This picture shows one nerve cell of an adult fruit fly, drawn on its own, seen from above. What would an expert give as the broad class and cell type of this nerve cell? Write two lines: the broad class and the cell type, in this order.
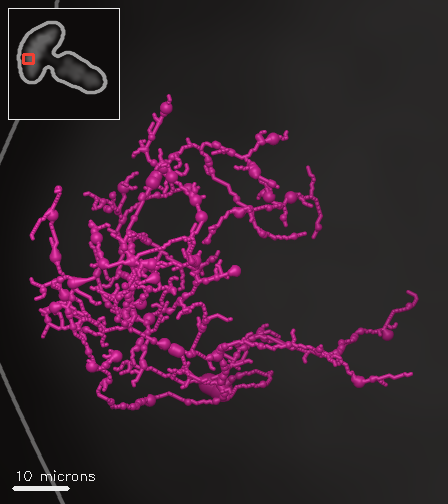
central-brain intrinsic neuron
CB2178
